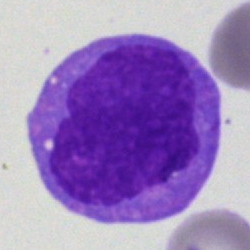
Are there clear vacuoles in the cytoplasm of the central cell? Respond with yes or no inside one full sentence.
Yes, at least one clear vacuole is present within the cytoplasm of the cell.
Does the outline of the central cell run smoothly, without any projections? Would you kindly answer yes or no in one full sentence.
Yes, the outline of the cell is smooth.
